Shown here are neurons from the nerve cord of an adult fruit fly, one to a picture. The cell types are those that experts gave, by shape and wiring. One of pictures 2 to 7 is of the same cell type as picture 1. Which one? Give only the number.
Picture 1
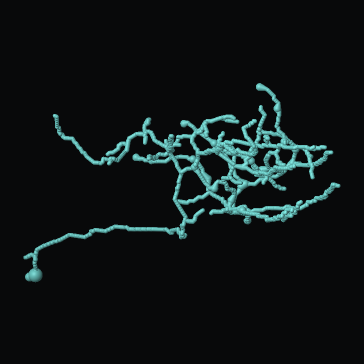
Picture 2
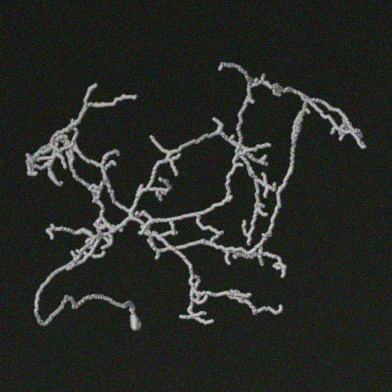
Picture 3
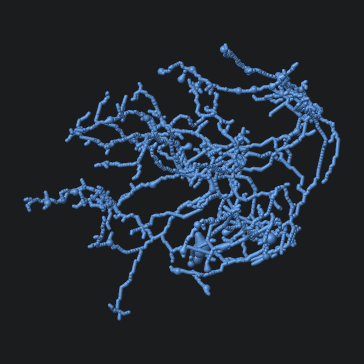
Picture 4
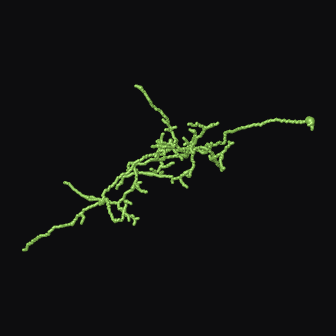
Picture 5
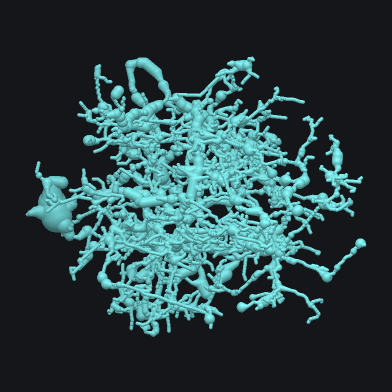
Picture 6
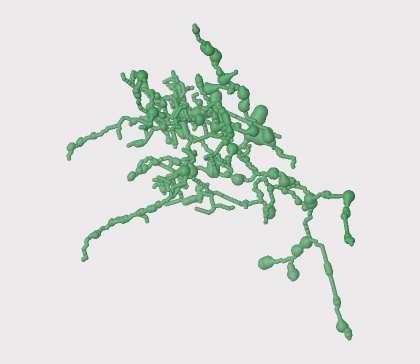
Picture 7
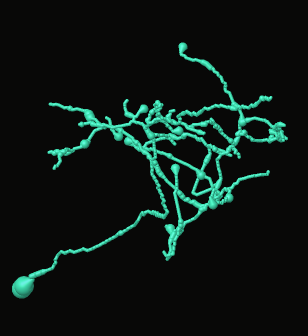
7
